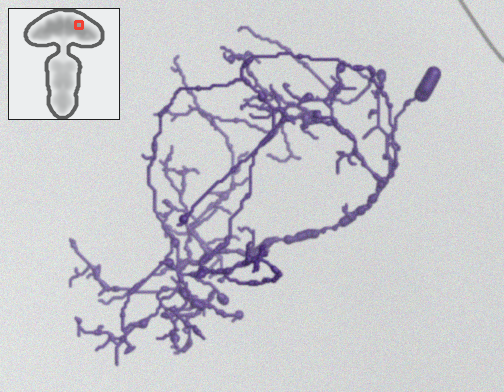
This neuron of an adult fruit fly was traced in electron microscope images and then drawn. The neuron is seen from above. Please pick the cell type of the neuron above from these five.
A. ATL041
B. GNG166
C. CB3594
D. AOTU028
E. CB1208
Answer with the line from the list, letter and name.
E. CB1208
